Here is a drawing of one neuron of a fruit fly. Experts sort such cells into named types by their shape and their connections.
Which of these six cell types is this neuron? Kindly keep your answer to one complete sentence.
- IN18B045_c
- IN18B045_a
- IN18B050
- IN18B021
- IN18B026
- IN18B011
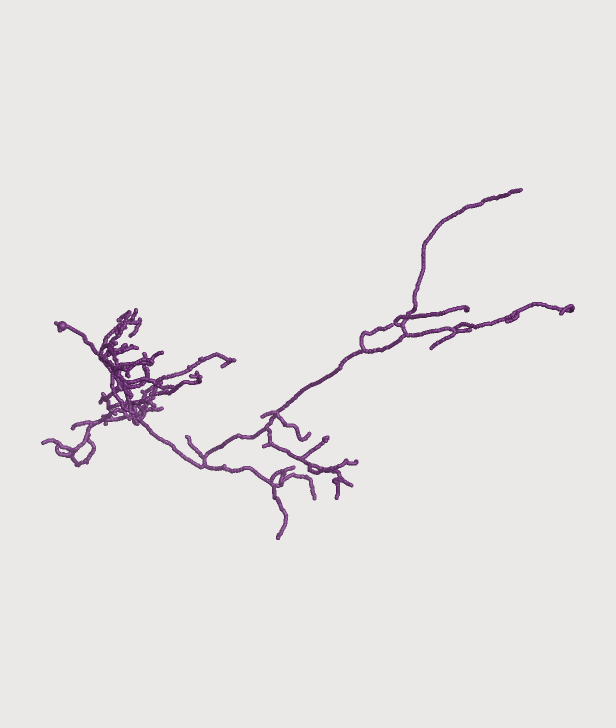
Among cell types, the one for this neuron is IN18B045_c.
